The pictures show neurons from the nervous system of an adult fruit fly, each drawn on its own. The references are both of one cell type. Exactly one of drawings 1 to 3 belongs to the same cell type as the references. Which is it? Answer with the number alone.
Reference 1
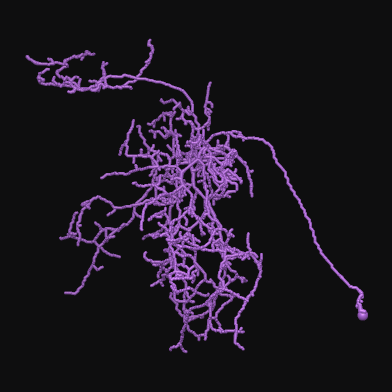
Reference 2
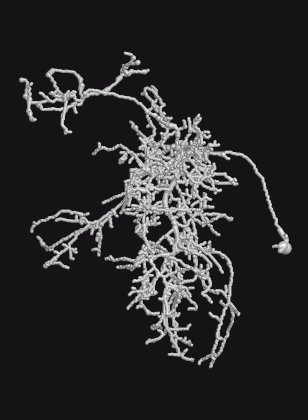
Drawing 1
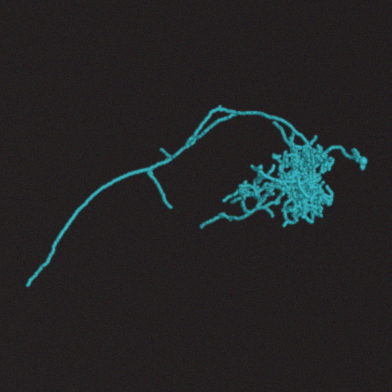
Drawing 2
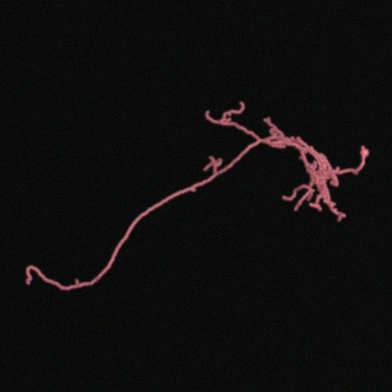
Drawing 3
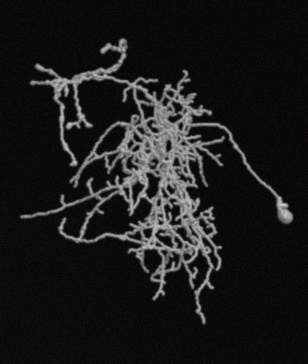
3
